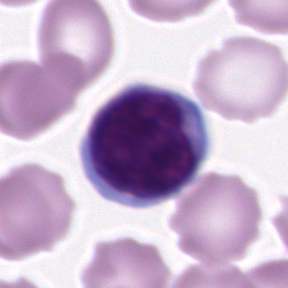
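Typical lymphocyte in the middle. Look at the chromatin first: dark purple, gathered in coarse clumps. Now the cytoplasm, which is pale blue. Search it slowly and you will find neither granules nor vacuoles.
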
